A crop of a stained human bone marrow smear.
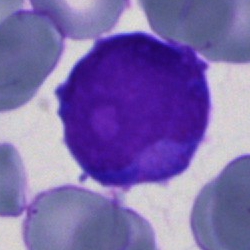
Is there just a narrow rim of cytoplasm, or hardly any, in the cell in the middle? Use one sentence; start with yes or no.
Yes, the cytoplasm of this cell is scant.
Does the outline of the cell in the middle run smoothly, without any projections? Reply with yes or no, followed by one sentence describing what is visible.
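No. Small blunt bumps stick out along parts of the cell edge.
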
